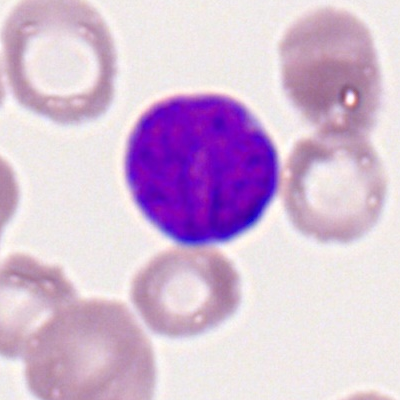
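Myeloblast in the middle of a stained human blood smear. No distinct rim of cytoplasm can be made out around the nucleus, whose chromatin is dark purple and coarsely clumped. No granules are visible, and the cell surface bears no projections.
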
